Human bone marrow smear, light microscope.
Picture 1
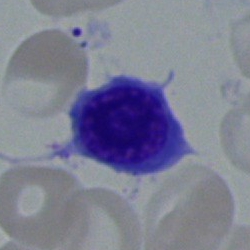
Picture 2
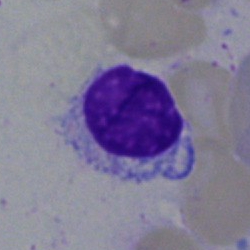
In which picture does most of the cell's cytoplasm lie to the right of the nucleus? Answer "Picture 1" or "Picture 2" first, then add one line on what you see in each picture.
Picture 1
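In picture 1: The cytoplasm forms a narrow rim that is widest at the lower right.
In picture 2: The pale blue cytoplasm is widest on the left and lower side of the nucleus.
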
